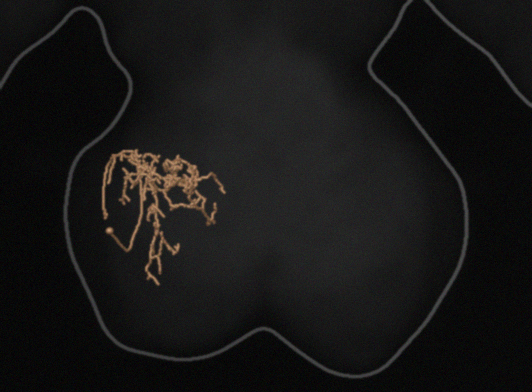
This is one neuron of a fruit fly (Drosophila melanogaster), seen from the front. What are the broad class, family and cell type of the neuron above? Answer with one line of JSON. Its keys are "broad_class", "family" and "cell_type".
{"broad_class": "nerve-cord intrinsic neuron", "family": "hemilineage 08A", "cell_type": "IN08A029"}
